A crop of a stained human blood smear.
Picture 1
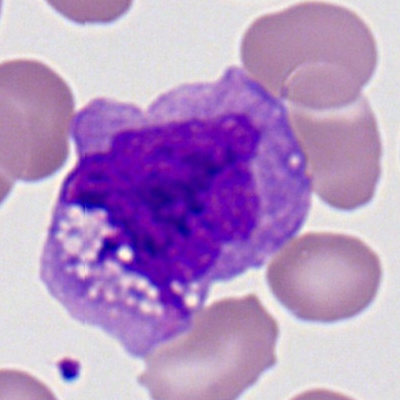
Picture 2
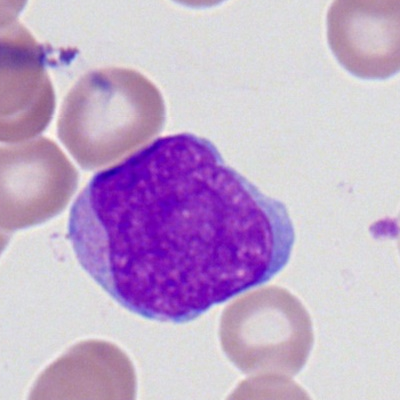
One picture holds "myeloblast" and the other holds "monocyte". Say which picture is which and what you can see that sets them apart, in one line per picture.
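Picture 1 is a monocyte. A cluster of small clear vacuoles lies in the cytoplasm at the lower left of the nucleus.
Picture 2 is a myeloblast. The cytoplasm contains no vacuoles.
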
